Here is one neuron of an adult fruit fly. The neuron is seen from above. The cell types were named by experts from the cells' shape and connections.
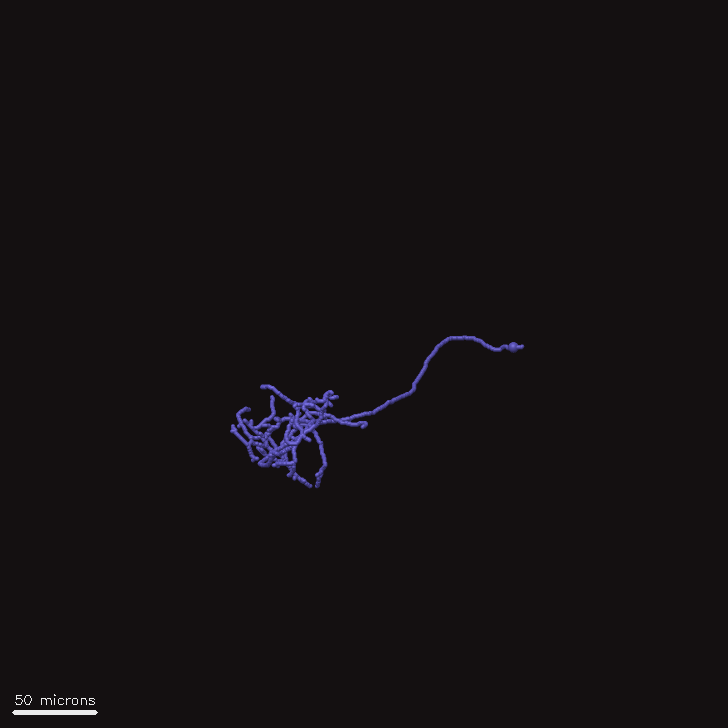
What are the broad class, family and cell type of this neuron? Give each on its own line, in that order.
central-brain intrinsic neuron
hemilineage MX7
AMMC016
